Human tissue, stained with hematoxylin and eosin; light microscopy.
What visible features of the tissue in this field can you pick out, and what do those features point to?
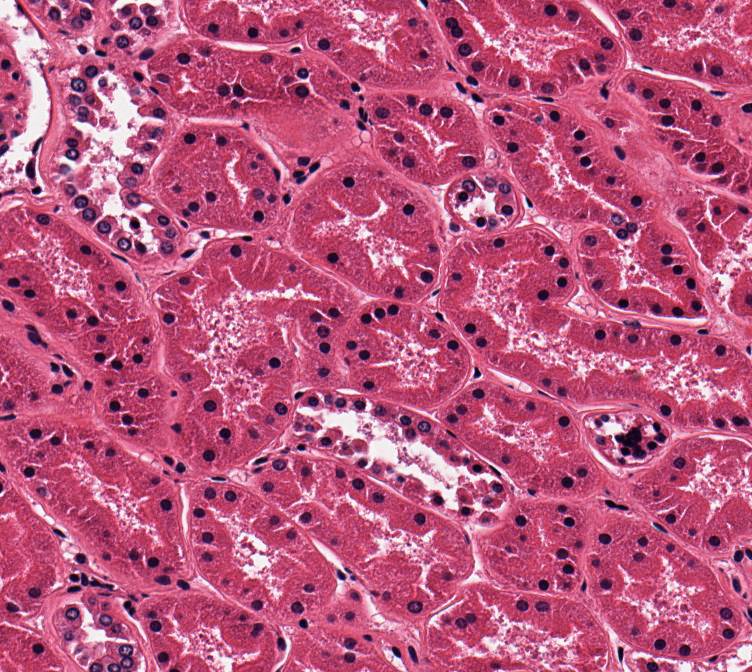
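Entire field packed with closely set tubules in cross and oblique section. Most lined by tall cuboidal cells with abundant, deeply eosinophilic, granular cytoplasm; nuclei round, dark, widely spaced, few per cross section. A few tubules at upper left, centre and lower left: paler cytoplasm, more crowded nuclei, wider clearer lumens. Tissue: renal cortex.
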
